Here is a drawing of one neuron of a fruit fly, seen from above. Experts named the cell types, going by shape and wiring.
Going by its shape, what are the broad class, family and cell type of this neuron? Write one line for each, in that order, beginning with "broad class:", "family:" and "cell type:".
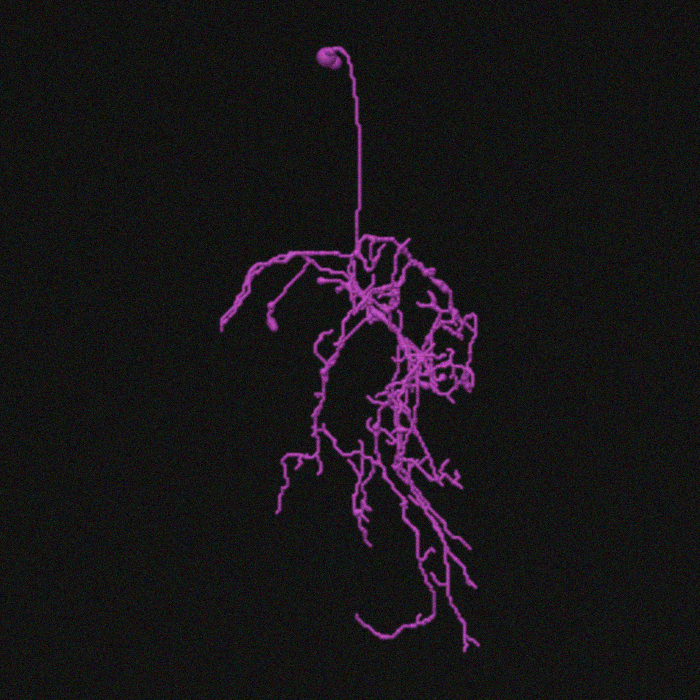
broad class: nerve-cord intrinsic neuron
family: hemilineage 16B
cell type: IN16B117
